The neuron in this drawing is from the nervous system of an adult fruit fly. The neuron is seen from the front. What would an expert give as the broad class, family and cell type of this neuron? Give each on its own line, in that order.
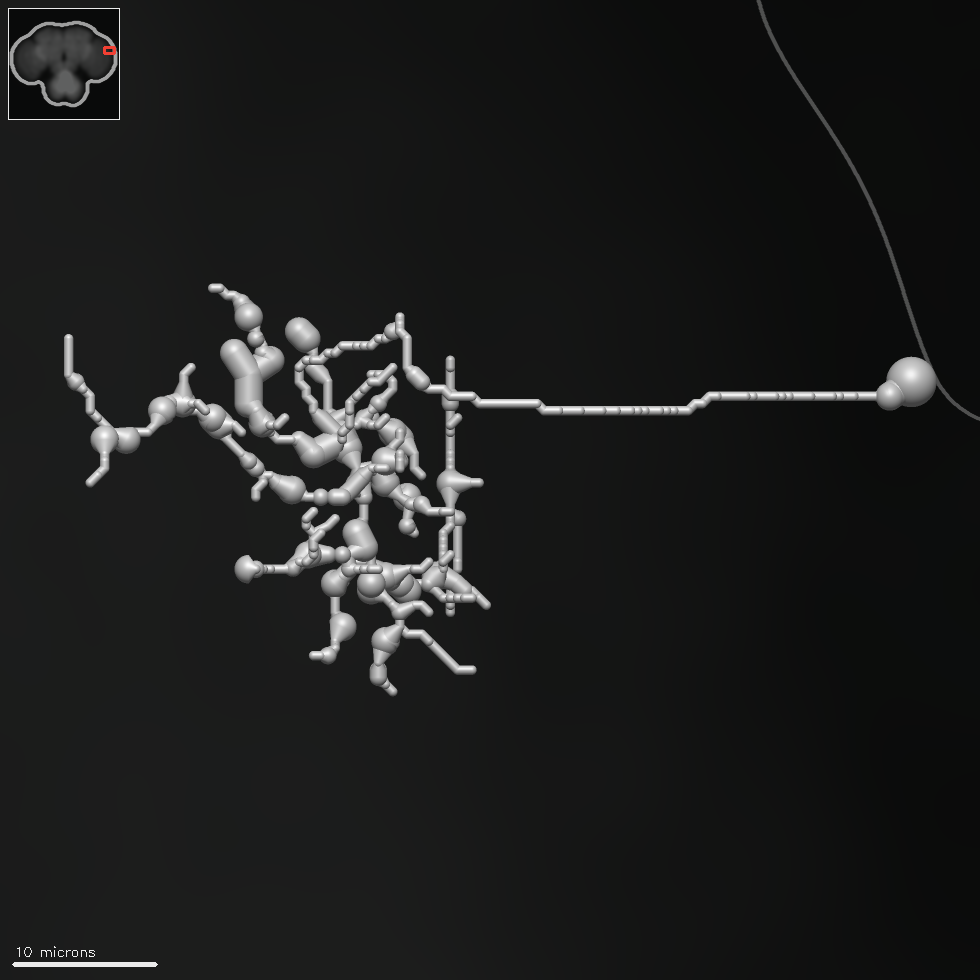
optic-lobe intrinsic neuron
Dm
Dm15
